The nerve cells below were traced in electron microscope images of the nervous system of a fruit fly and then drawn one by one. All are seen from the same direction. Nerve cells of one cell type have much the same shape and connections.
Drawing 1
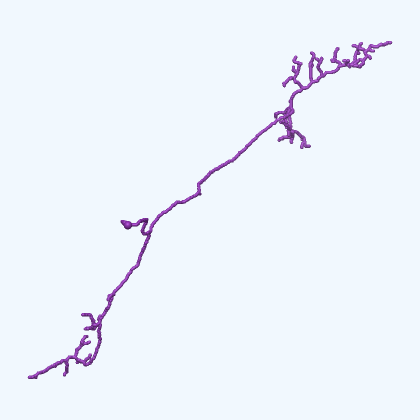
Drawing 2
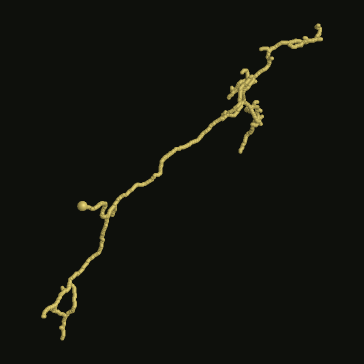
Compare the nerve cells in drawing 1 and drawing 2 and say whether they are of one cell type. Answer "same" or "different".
same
